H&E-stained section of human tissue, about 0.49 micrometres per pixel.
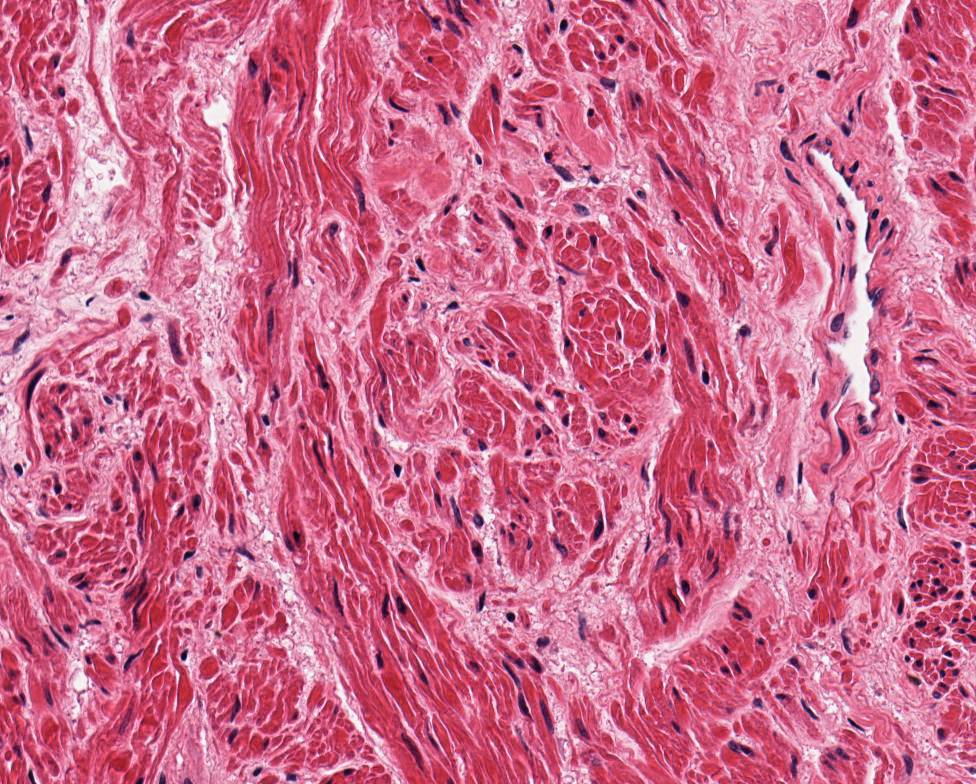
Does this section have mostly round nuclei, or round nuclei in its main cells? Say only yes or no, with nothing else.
No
